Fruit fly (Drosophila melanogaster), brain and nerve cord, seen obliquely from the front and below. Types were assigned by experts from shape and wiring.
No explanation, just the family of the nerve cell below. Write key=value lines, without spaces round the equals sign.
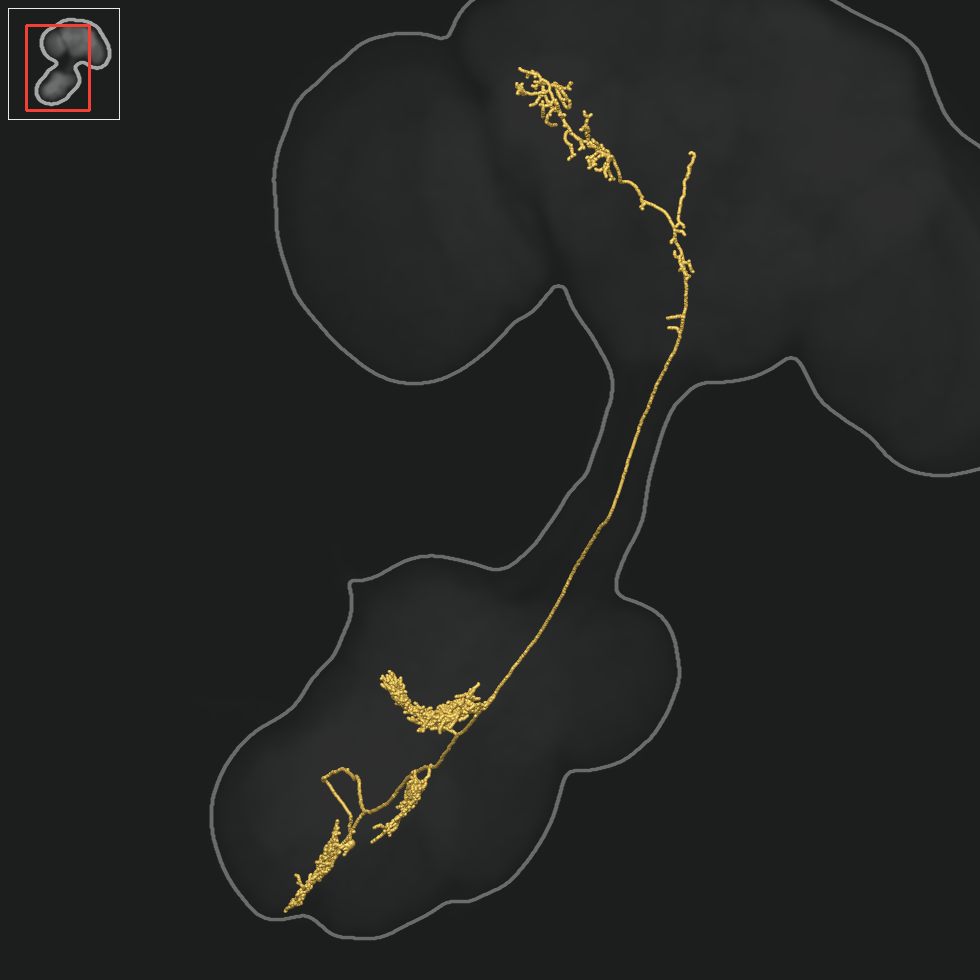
family=hemilineage 05B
